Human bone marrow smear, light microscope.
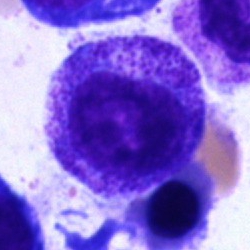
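Promyelocyte, central cell. Nucleus near centre, filling most of cell. Chromatin deep purple, fairly evenly spread, no coarse dark blocks. Blue-purple cytoplasmic rim on all sides of nucleus. Numerous purple granules packed throughout cytoplasm.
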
